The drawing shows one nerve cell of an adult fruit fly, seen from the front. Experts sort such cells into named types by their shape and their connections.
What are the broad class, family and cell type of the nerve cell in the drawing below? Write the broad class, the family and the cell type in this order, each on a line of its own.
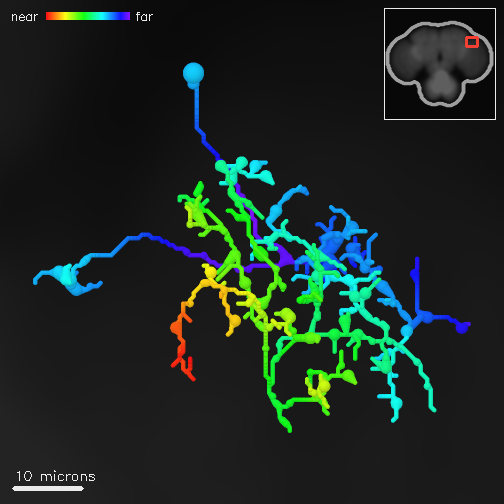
optic-lobe intrinsic neuron
Pm
Pm6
